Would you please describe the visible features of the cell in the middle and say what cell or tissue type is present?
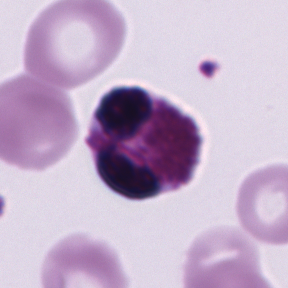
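Two nuclear lobes occupy the left side of the cell, one lying above the other. Neither lobe shows a visible nucleolus. Coarse reddish-purple granules crowd the cytoplasm. The outline of the cell is roughly round. The cell is an eosinophil.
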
